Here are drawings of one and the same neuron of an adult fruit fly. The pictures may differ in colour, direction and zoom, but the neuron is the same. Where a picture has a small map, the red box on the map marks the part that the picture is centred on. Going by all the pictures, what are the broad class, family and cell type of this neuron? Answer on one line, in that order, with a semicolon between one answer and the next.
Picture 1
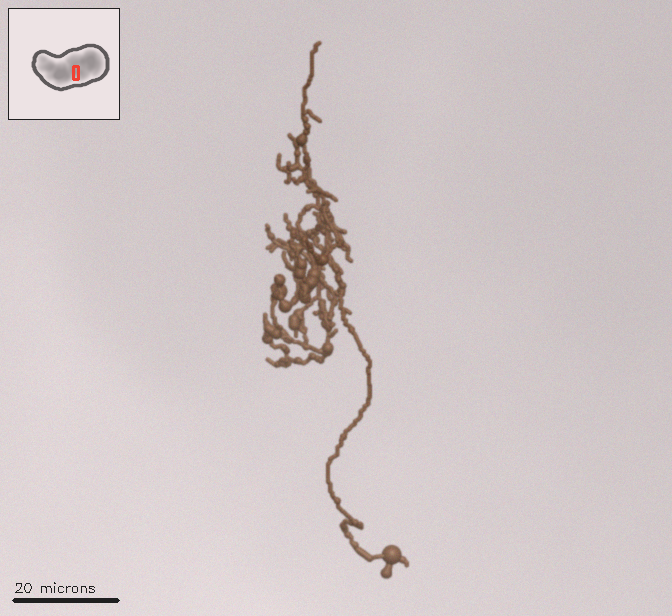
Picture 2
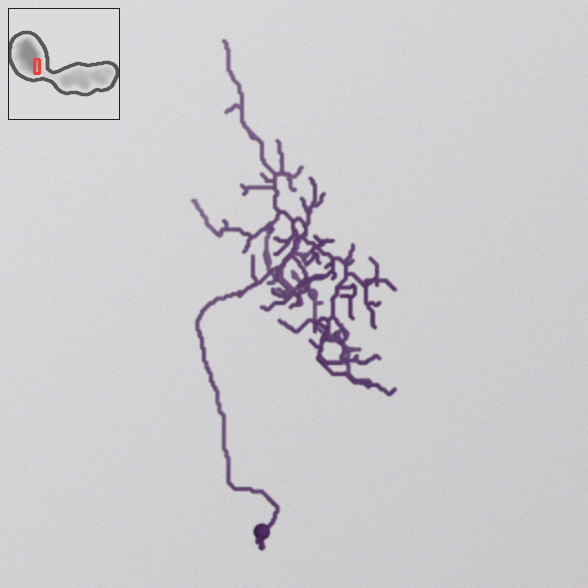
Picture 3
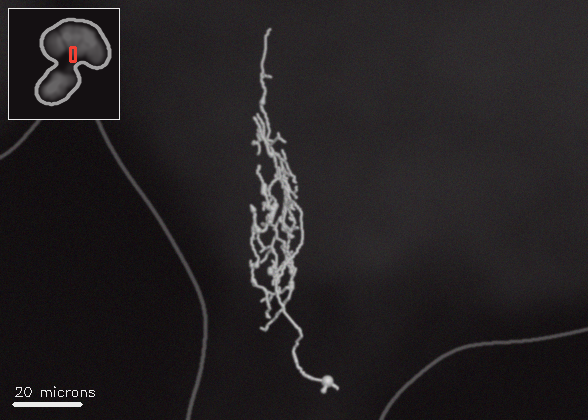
central-brain intrinsic neuron; hemilineage LB3; GNG410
